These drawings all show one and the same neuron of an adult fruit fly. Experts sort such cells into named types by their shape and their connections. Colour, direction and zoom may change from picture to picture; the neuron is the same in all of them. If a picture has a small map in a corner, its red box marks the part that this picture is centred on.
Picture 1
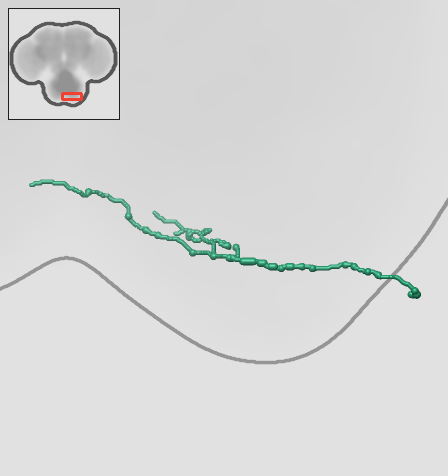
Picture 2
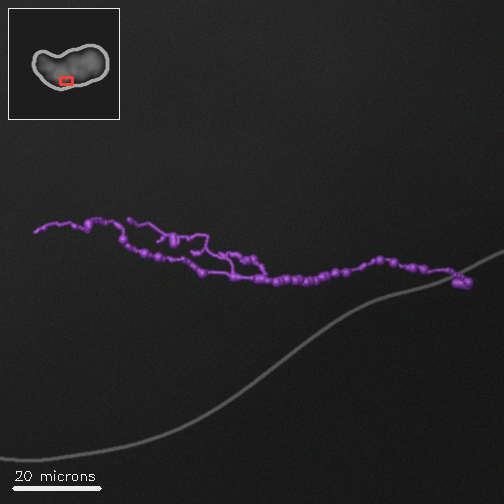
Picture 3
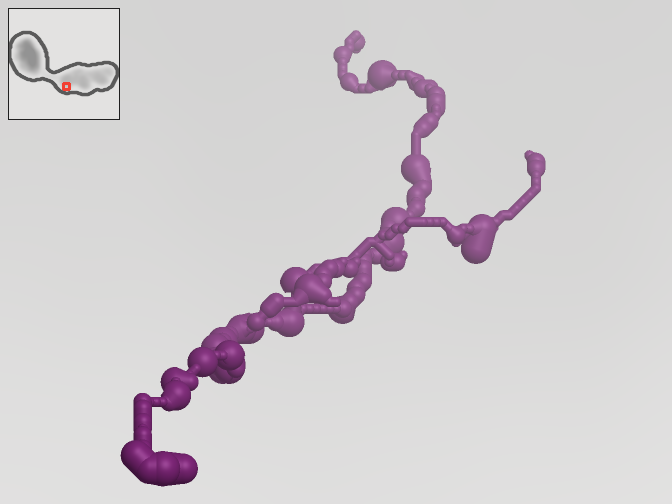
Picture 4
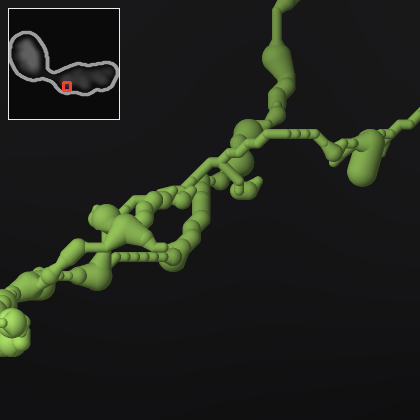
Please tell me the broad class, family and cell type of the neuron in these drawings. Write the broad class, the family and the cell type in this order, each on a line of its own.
sensory neuron entering the nerve cord
class gustatory
LgLG8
